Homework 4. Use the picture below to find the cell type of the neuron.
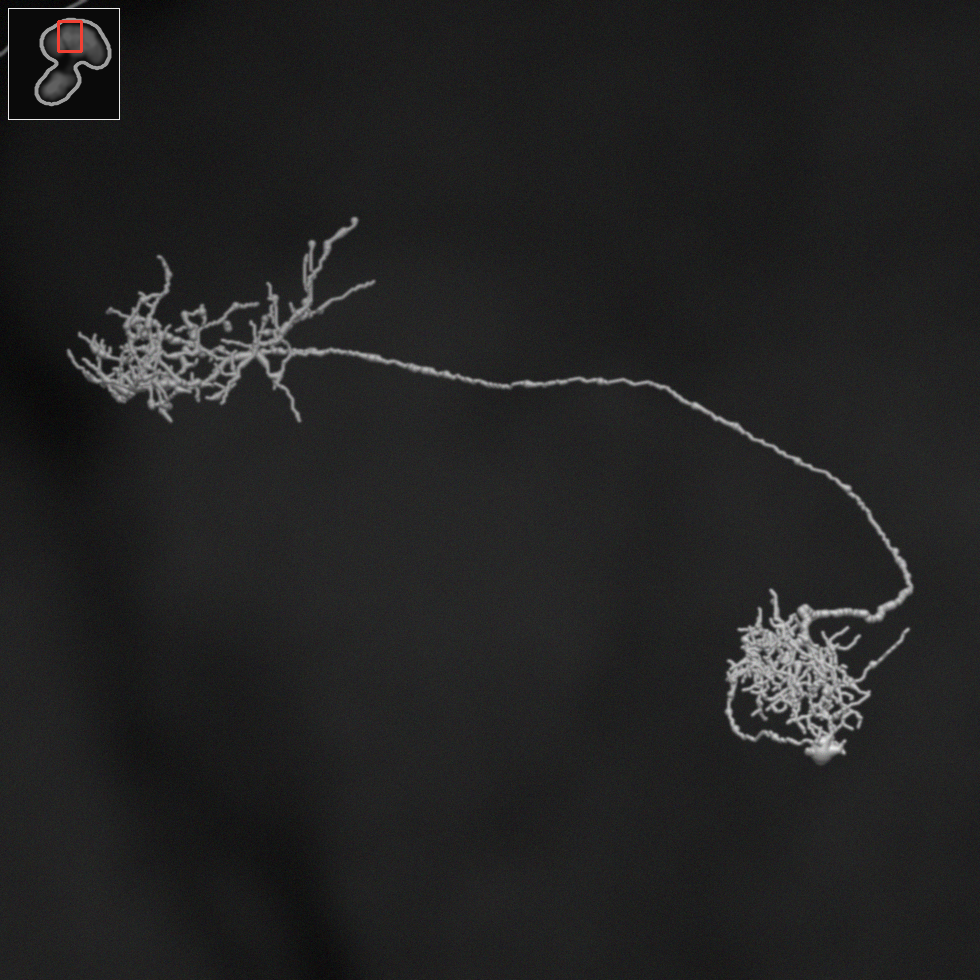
VL1_vPN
